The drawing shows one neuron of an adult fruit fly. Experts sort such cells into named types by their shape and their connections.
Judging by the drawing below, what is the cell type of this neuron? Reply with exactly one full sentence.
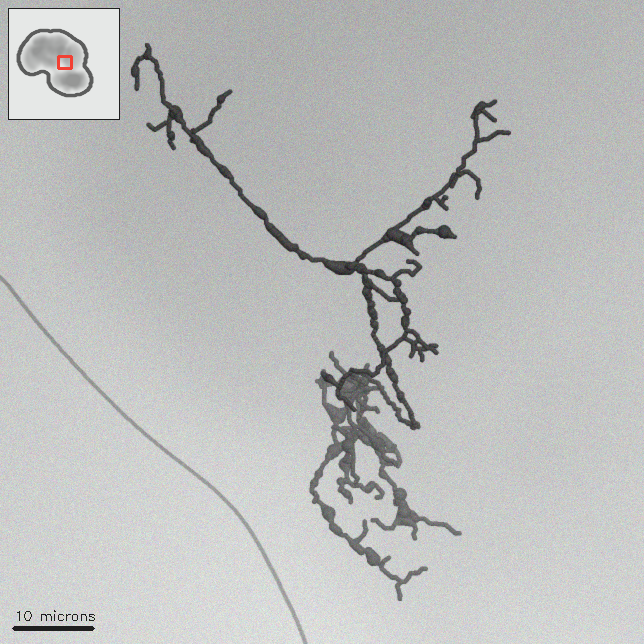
Regarding its cell type, the neuron is TmY4.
